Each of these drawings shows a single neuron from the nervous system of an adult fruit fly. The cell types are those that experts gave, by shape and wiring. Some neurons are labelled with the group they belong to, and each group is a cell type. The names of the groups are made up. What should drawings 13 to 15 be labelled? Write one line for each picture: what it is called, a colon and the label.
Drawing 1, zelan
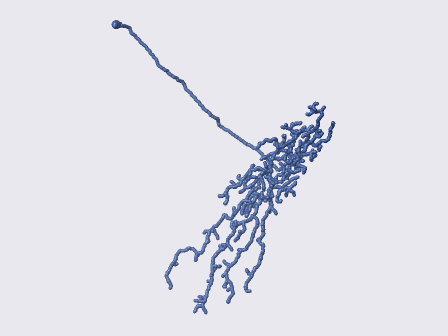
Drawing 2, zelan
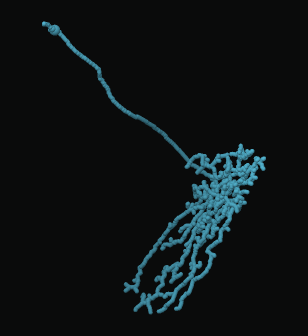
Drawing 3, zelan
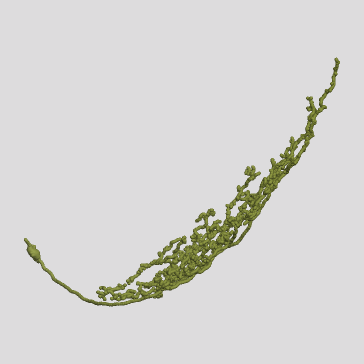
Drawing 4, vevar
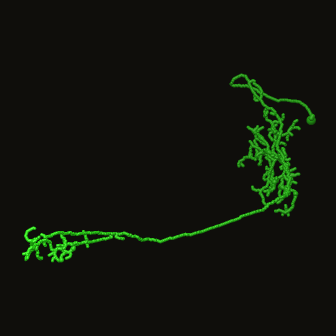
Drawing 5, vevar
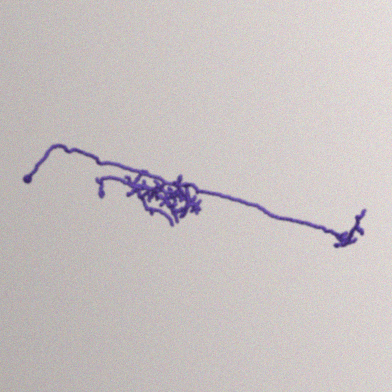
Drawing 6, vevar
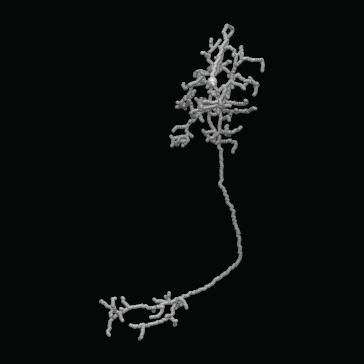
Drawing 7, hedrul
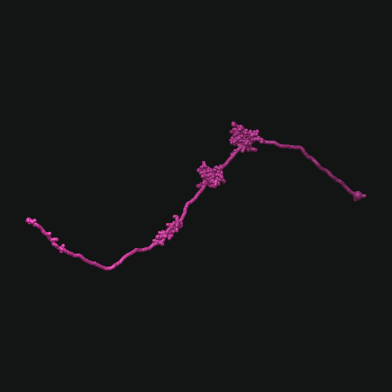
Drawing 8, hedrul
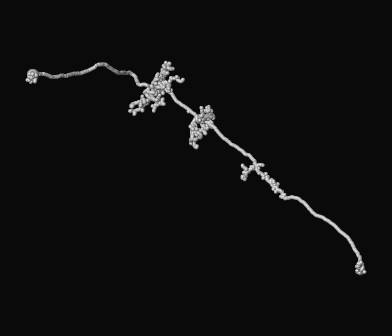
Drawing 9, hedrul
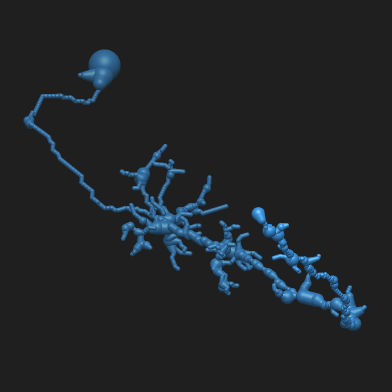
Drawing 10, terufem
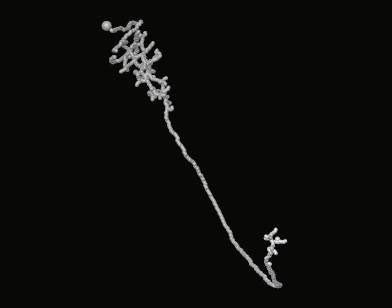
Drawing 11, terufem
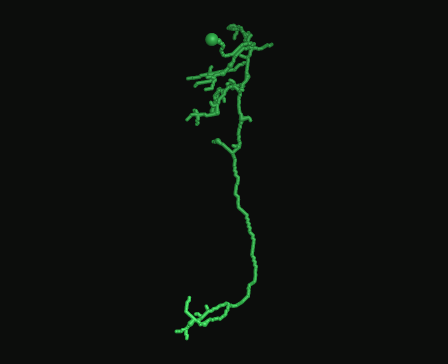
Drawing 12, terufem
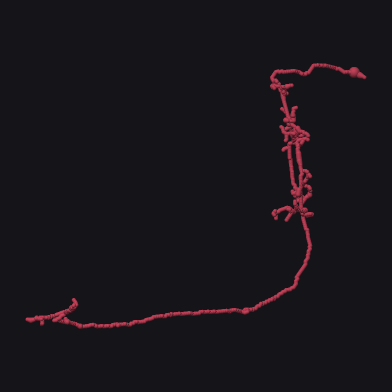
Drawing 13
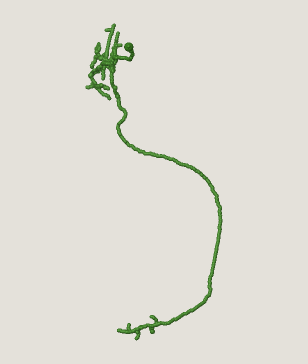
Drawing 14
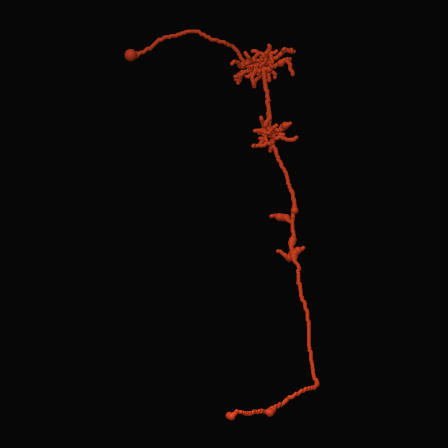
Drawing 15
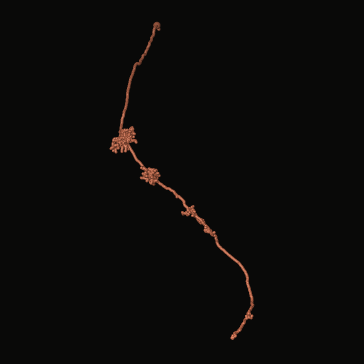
13: terufem
14: hedrul
15: hedrul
